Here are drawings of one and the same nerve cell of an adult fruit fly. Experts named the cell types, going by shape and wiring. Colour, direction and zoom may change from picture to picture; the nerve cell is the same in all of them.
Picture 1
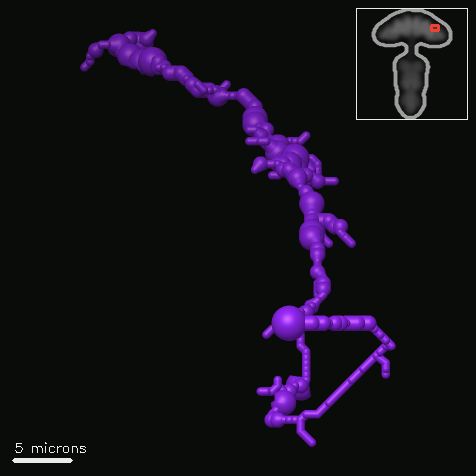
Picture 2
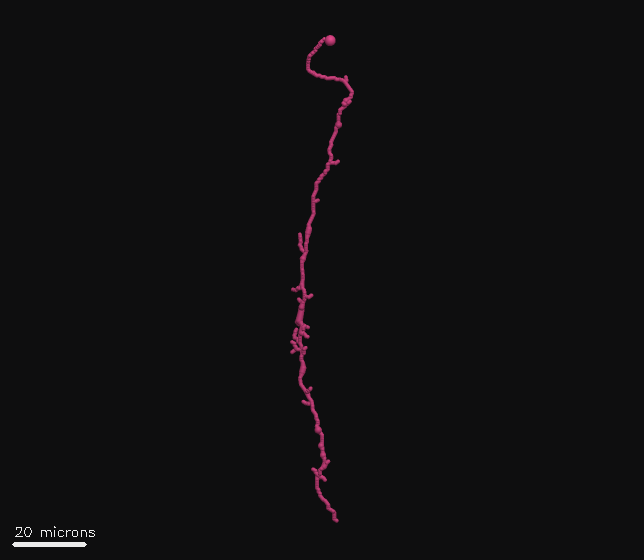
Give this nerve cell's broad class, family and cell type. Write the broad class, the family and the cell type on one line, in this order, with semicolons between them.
optic-lobe intrinsic neuron; Dm; Dm3c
